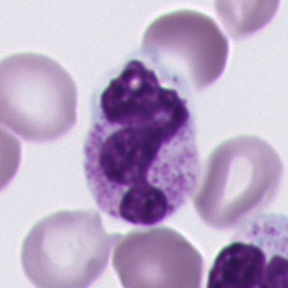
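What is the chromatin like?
Dark purple and coarsely clumped.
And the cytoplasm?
Pale pinkish-lilac, with fine, small violet granules scattered through it.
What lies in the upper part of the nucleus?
A small pale dot.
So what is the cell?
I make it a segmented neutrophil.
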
